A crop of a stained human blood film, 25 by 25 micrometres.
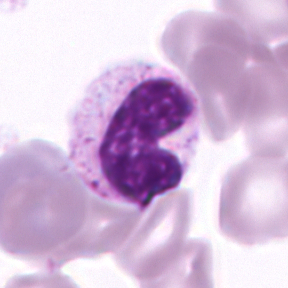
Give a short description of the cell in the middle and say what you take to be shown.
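Kidney-shaped nucleus, first of all, with the notch opening toward the right. It sits off-centre, so the rim of cytoplasm is widest on the left side. The chromatin is dark purple and coarsely clumped, paler patches lying between the clumps, and I see no nucleoli. This, then, is a band neutrophil.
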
